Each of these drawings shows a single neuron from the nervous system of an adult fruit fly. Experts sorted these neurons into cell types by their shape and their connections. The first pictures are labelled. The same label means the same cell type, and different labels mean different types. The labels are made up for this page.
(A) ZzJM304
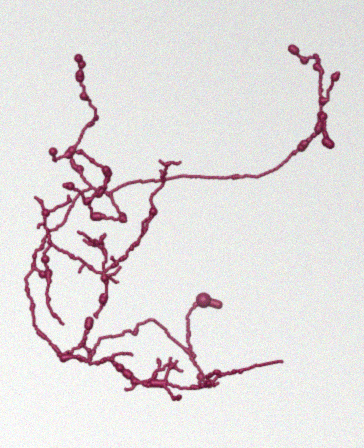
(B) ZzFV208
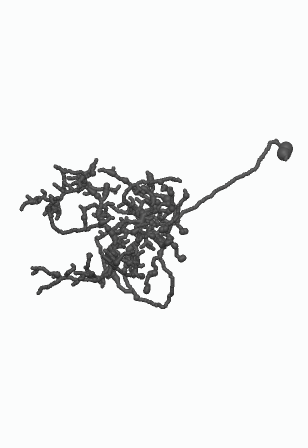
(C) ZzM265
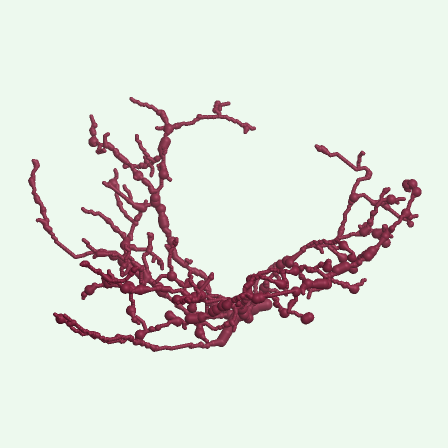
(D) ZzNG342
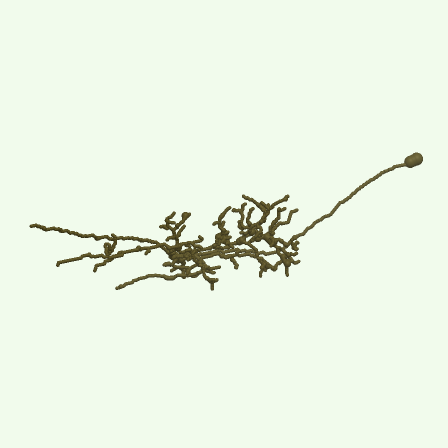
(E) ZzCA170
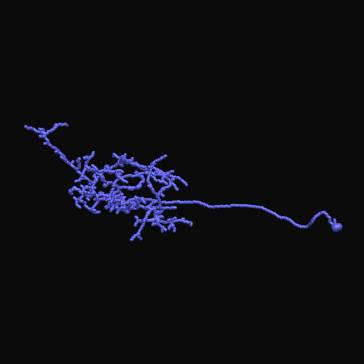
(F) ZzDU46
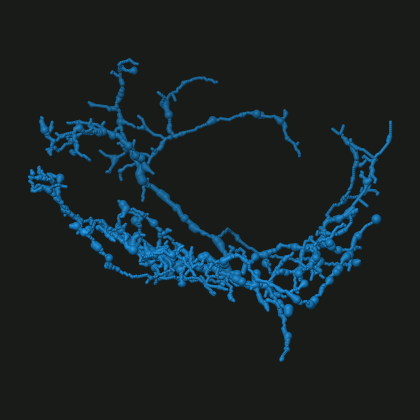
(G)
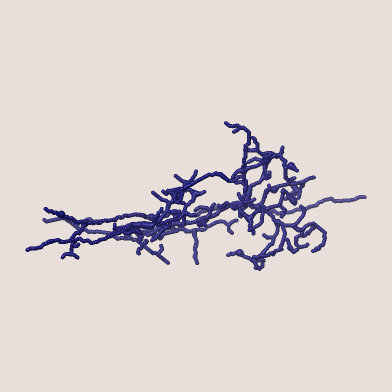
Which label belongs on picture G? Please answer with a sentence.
It belongs to ZzNG342.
